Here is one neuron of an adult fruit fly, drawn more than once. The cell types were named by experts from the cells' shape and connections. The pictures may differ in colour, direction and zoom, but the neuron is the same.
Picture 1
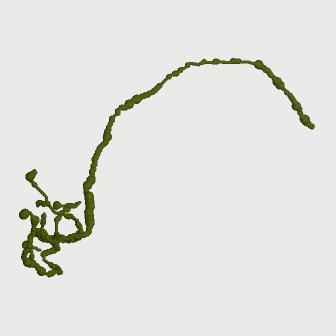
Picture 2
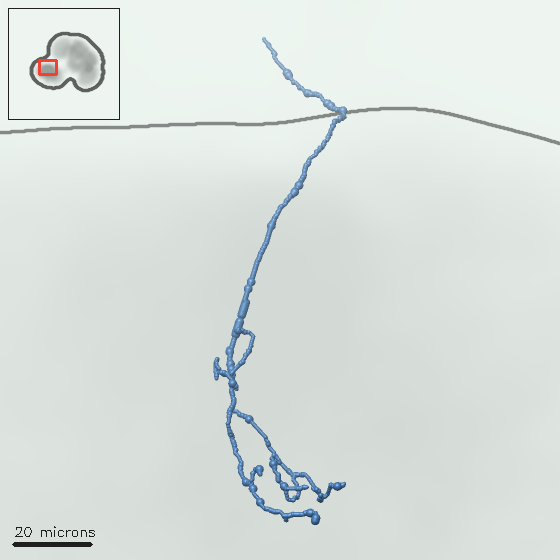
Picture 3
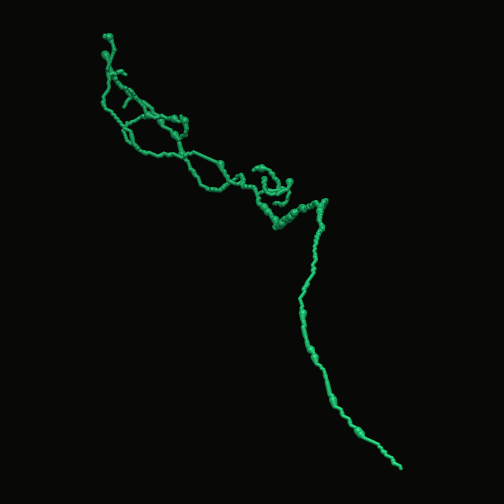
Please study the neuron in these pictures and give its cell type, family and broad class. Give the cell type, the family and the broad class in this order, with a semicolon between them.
WG2; class gustatory; sensory neuron entering the nerve cord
